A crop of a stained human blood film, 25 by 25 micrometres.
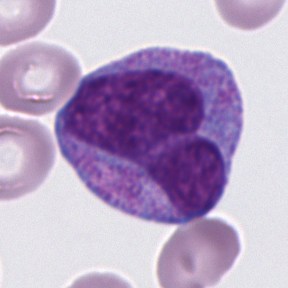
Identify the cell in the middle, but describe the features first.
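A smooth, roughly rounded outline encloses a cell about 16 micrometres across. Its nucleus, lying against the left margin, is folded into two overlapping lobes, with the smaller lobe at the lower right. The nucleus fills about 60% of the cell's area. Fine pink-purple granules fill the cytoplasm. The cell is an atypical promyelocyte.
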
